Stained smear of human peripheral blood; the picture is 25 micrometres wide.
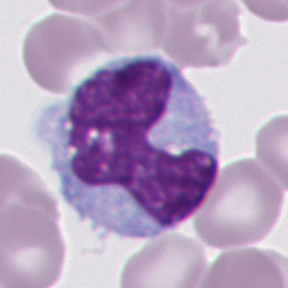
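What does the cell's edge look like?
Roughly round overall, frayed and slightly ragged on the left and lower left.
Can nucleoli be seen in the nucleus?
None are visible.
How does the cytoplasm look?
Pale greyish blue, with only a faint, fine dusty granularity and no large coarse granules.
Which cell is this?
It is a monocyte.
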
